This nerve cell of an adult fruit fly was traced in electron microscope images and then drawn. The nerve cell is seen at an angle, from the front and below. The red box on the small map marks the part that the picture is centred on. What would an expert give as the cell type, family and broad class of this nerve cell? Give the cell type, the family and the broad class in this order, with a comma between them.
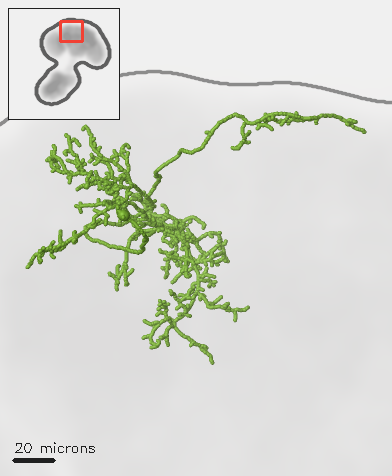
CL025, hemilineage AOTUv2, central-brain intrinsic neuron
